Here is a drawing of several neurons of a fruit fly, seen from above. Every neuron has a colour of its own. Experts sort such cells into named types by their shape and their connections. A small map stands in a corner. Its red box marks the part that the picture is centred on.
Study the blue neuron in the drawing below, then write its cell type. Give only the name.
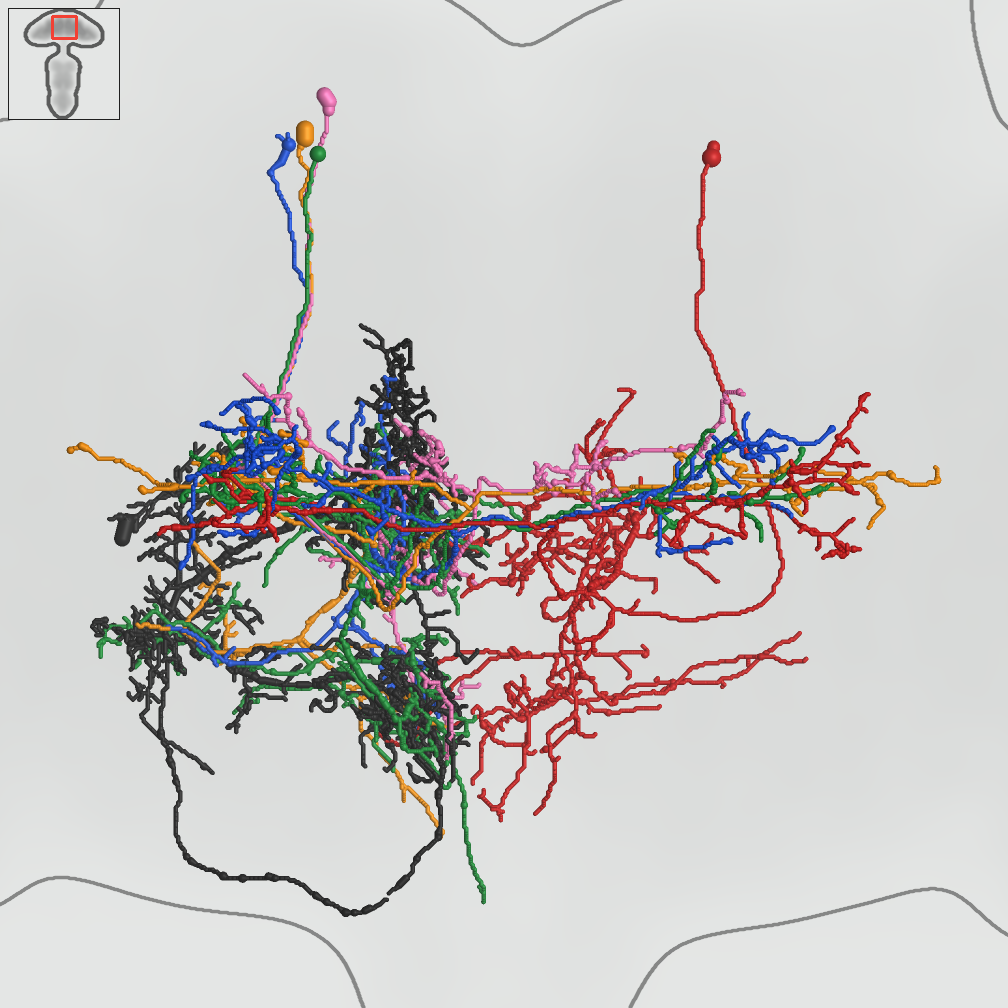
CL122_a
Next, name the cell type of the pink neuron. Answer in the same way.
VES024_a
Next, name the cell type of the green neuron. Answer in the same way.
CL122_b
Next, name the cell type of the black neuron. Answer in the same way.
GNG554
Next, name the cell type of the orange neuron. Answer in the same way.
CL120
